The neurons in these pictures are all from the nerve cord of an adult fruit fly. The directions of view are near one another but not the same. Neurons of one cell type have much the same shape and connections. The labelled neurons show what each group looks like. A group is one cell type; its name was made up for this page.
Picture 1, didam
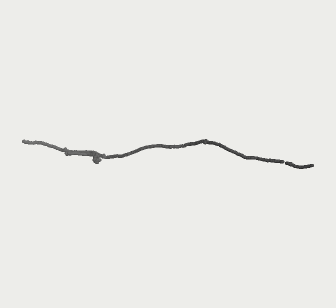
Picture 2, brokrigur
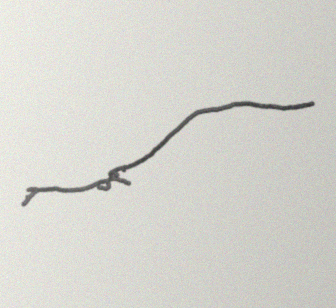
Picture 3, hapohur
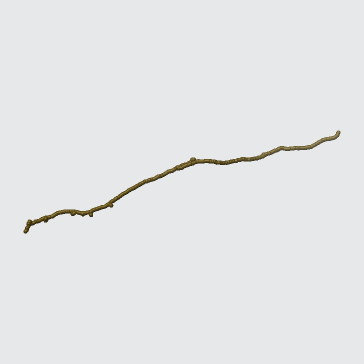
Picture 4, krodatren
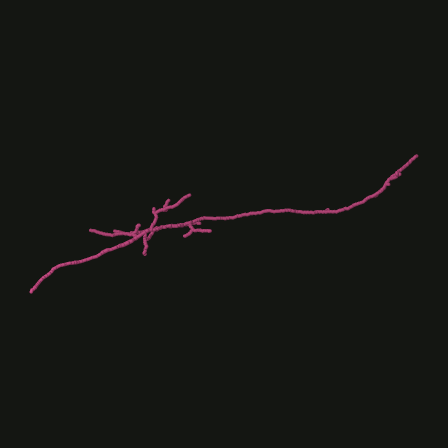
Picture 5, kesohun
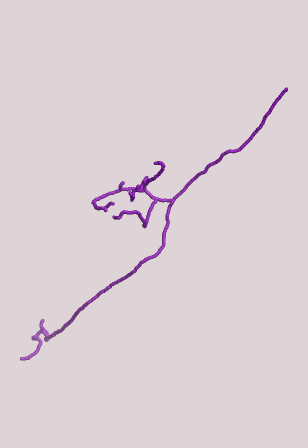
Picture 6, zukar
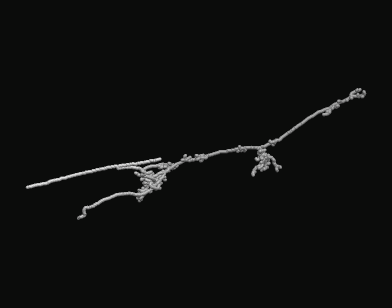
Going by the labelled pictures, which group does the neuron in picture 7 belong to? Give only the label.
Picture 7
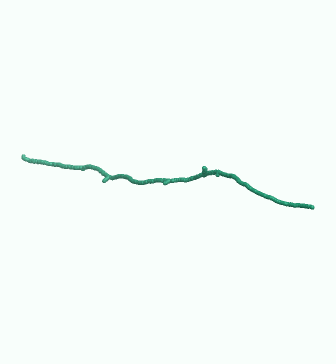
hapohur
